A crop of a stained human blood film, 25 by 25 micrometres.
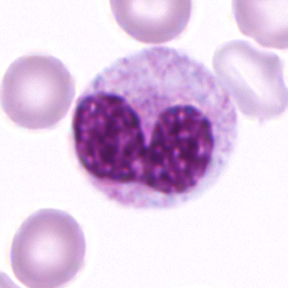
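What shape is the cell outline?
Round and smooth.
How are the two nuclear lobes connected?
They stay joined by a broad band of nucleus along their lower side.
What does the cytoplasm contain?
Fine, small purplish-pink granules, scattered throughout.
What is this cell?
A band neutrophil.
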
